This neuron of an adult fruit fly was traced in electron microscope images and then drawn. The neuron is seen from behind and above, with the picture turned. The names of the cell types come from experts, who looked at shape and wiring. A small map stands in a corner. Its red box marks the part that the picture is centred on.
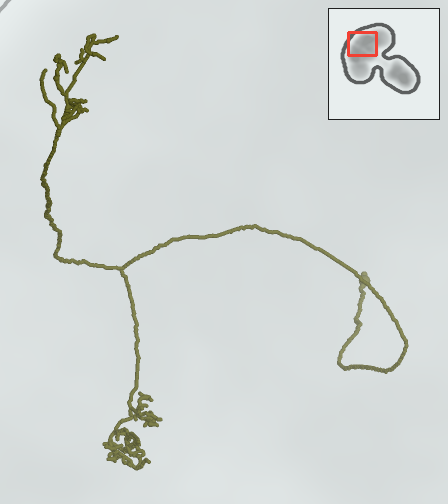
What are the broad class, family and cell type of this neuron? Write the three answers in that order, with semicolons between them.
central-brain intrinsic neuron; hemilineage LALv1_dorsal; SA3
